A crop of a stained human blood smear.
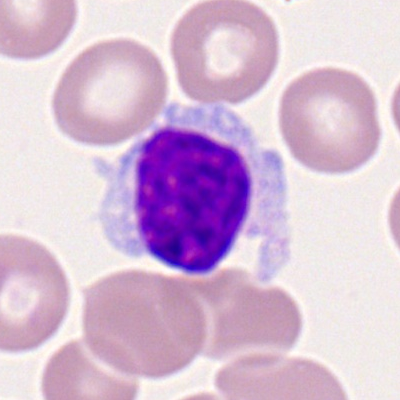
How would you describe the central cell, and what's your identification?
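The cell outline is irregular, with ragged, frayed edges, and thin irregular projections extend from the edge of the cytoplasm. The cytoplasm is pale blue. No nucleoli are visible in the nucleus. Identification: lymphocyte.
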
